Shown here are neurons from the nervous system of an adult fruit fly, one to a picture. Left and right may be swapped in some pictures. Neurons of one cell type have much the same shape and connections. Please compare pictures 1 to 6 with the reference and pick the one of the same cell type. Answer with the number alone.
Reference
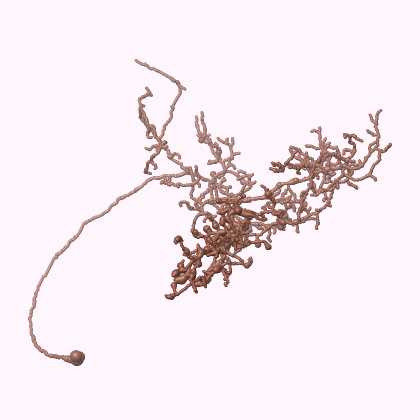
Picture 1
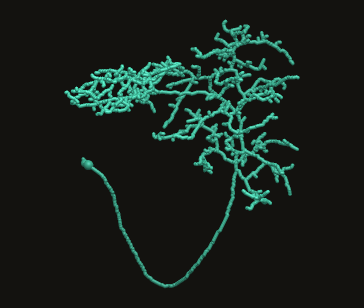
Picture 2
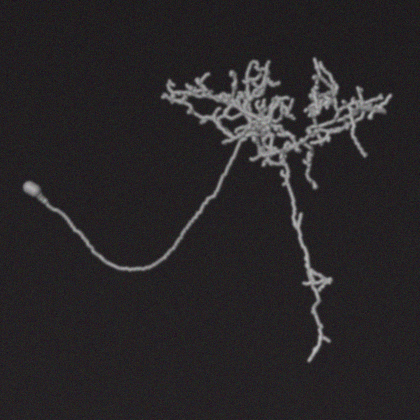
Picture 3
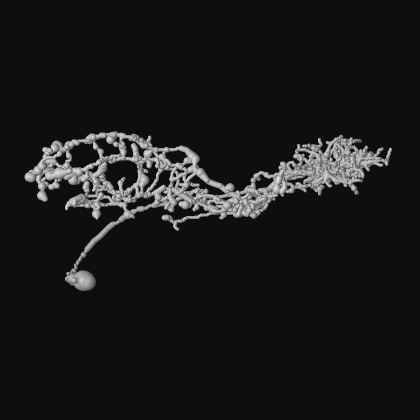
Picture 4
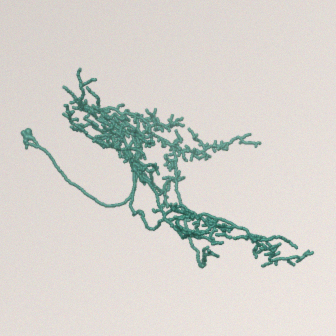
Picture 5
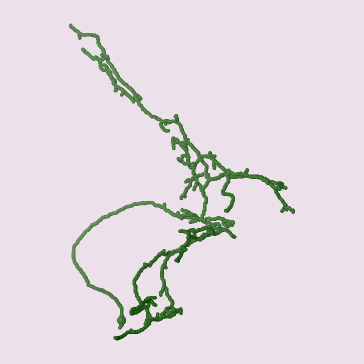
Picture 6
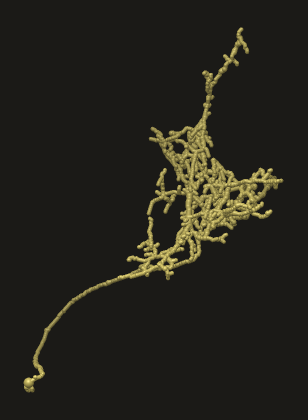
1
